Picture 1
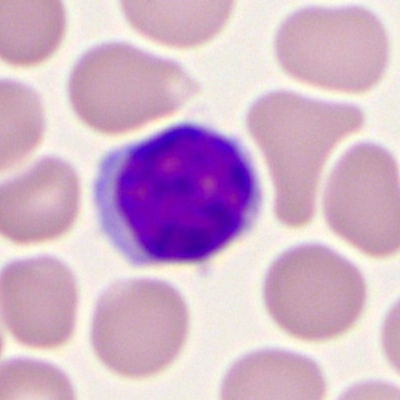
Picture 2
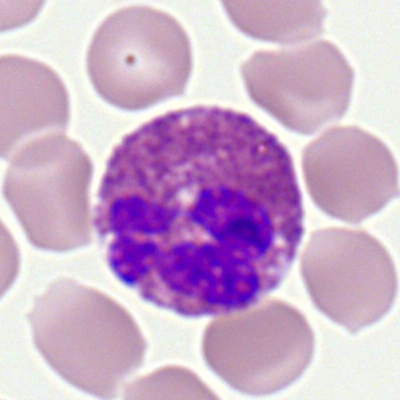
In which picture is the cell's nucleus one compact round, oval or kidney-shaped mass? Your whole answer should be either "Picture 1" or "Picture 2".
Picture 1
